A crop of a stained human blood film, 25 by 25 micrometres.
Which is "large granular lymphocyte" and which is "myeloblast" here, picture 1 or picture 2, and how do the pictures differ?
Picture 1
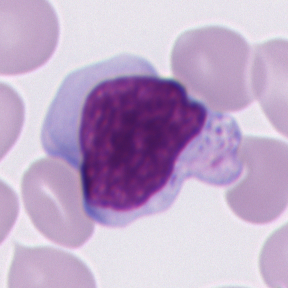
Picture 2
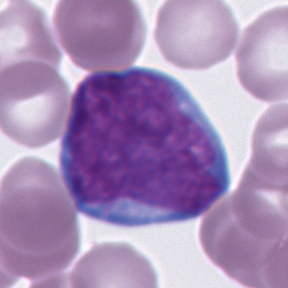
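So the first picture is your large granular lymphocyte, and the second is a myeloblast. The large granular lymphocyte has an irregular outline, with a pale, lumpy bulge off its right side that holds fine purple dots in a pale net-like background, while the blue cytoplasm to the left of the nucleus has no granules. Its chromatin is deep purple, mottled and clumpy, and there's no distinct nucleolus.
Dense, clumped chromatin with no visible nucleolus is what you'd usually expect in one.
Red cells press against it at the lower left and on the right. The myeloblast is somewhat angular rather than smoothly round, about 15 micrometres across, with a single unlobed nucleus taking up about 80% of the cell's area and deep blue cytoplasm showing no granules; a red cell touches its upper edge.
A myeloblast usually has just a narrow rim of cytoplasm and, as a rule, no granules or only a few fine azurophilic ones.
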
